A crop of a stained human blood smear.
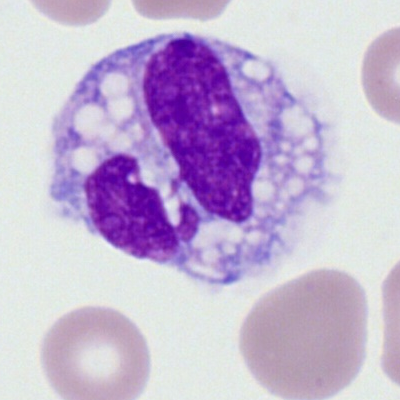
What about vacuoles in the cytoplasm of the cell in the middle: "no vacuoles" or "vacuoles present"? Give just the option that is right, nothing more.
Vacuoles present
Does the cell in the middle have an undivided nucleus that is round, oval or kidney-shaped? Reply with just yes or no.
No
